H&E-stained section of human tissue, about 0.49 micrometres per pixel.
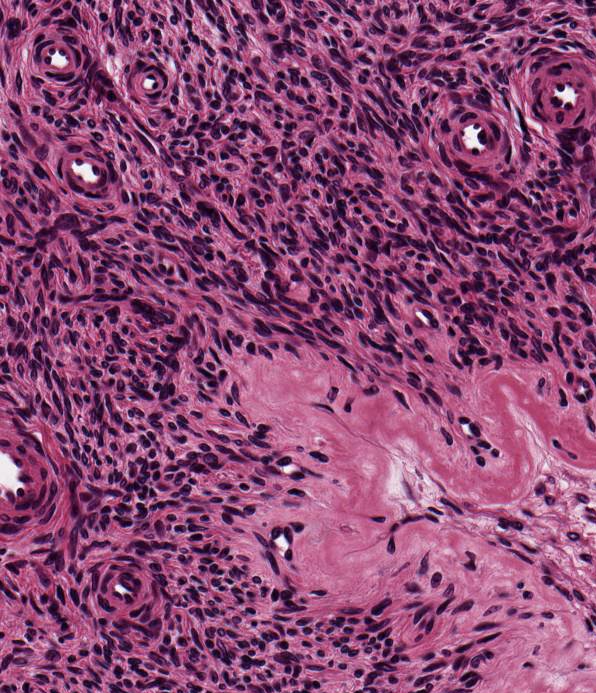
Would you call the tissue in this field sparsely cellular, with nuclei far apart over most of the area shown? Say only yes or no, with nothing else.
No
